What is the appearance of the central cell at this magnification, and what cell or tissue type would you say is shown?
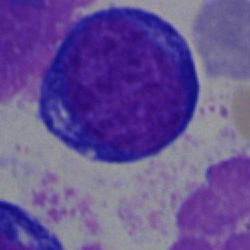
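The cell has a round, smooth outline. Its cytoplasm forms a thin rim of deep blue, with no granules visible. A pale, streaky patch lies in the cytoplasm at the lower left. The cell is a proerythroblast.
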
